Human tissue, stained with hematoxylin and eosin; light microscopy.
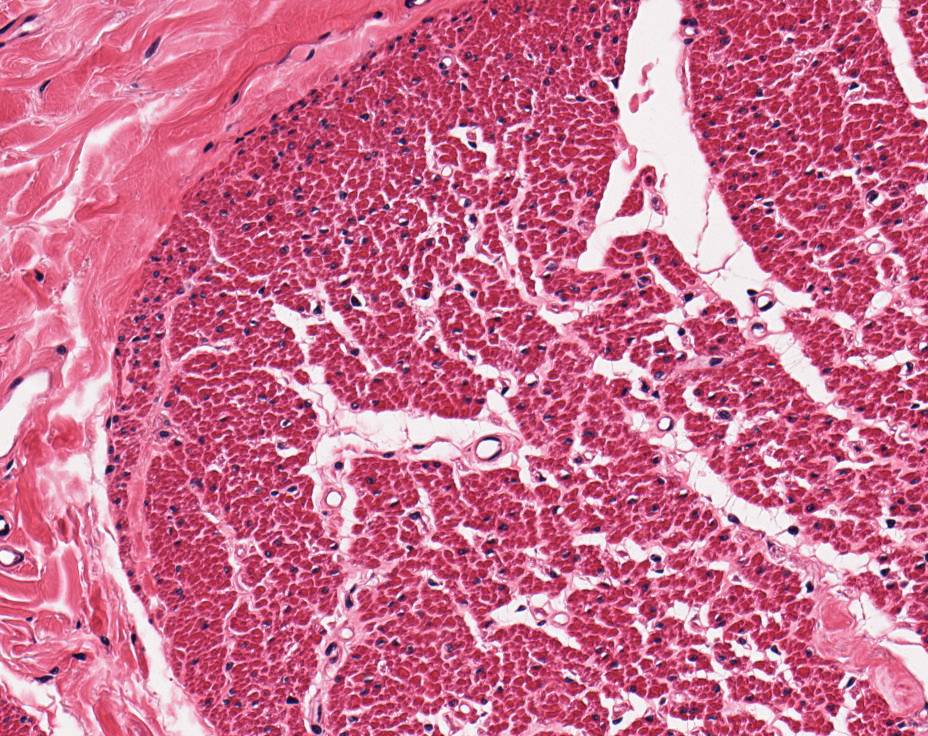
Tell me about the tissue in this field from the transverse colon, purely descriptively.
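Taking the bulk first, most of the field is a large mass of tightly packed, small, deeply red-staining profiles cut in cross-section, broken into irregular bundles by branching white clefts and thin pale septa. Next, small dark blue oval nuclei are scattered fairly evenly throughout it.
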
